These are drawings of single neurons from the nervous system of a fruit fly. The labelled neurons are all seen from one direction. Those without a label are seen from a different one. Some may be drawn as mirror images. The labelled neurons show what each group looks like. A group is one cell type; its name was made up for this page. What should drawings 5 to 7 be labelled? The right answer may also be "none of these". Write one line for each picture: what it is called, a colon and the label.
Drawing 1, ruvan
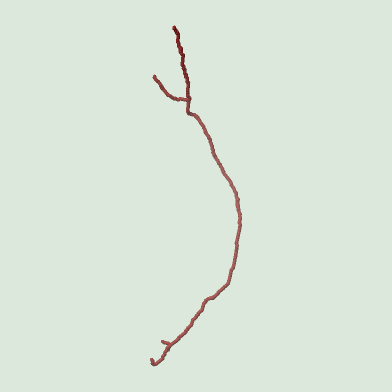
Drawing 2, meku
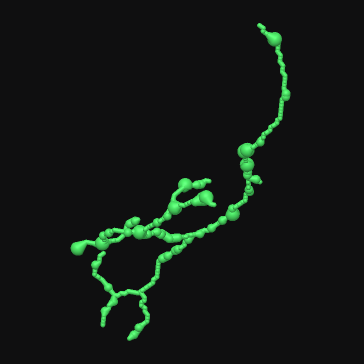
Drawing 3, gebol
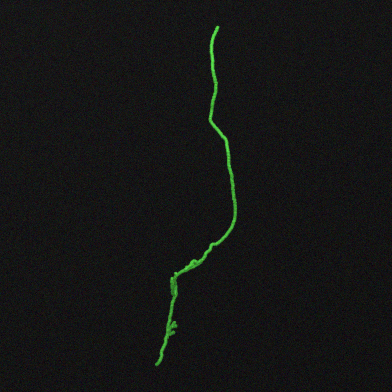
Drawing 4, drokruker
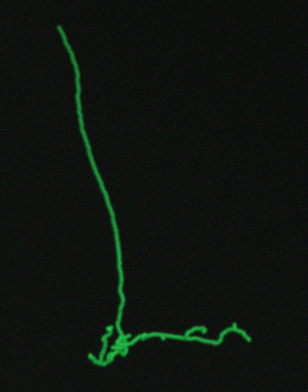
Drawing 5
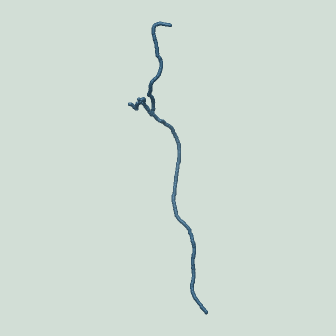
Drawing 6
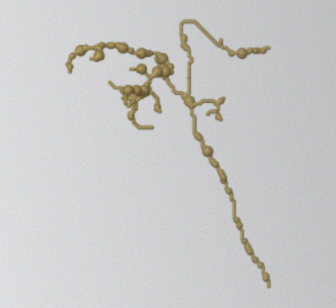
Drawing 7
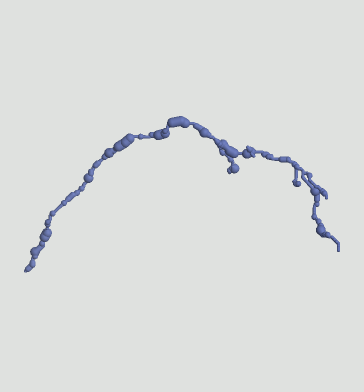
5: gebol
6: meku
7: none of these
